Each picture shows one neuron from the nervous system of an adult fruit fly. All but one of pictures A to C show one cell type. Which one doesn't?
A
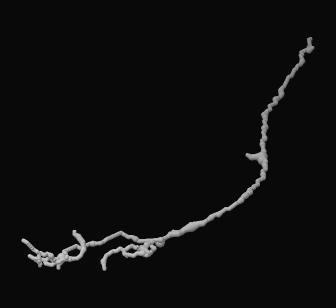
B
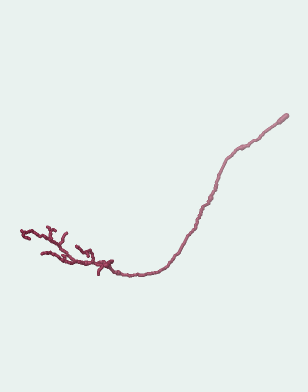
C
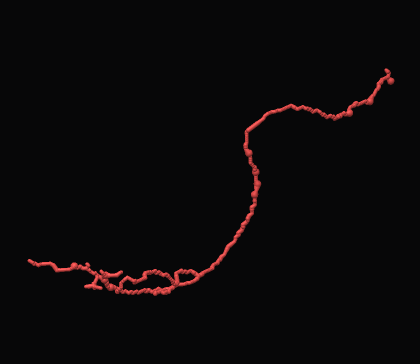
Picture C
